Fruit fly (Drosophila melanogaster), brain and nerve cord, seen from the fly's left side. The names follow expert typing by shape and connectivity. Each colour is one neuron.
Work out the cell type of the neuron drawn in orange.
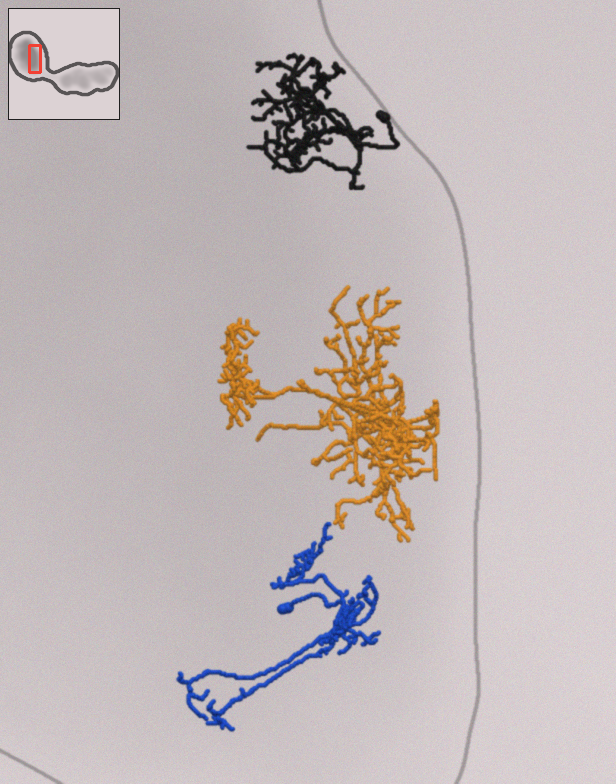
TmY16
